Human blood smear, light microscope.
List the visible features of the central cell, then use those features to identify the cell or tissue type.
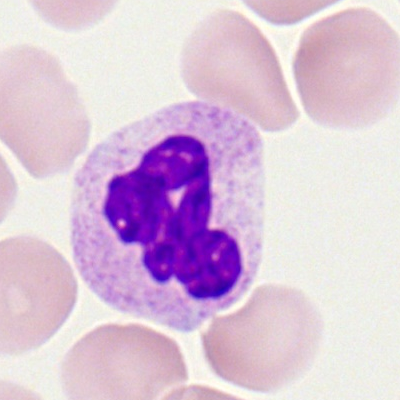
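Several dense nuclear lobes are twisted together in the middle of the cell, with a small pale gap between them near the centre. The chromatin is dark purple and densely clumped. Fine lilac granules are scattered evenly through the cytoplasm. This is a segmented neutrophil.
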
